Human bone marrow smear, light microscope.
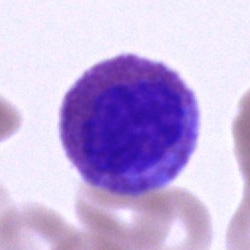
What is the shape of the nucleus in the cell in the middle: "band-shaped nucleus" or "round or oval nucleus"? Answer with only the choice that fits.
Round or oval nucleus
